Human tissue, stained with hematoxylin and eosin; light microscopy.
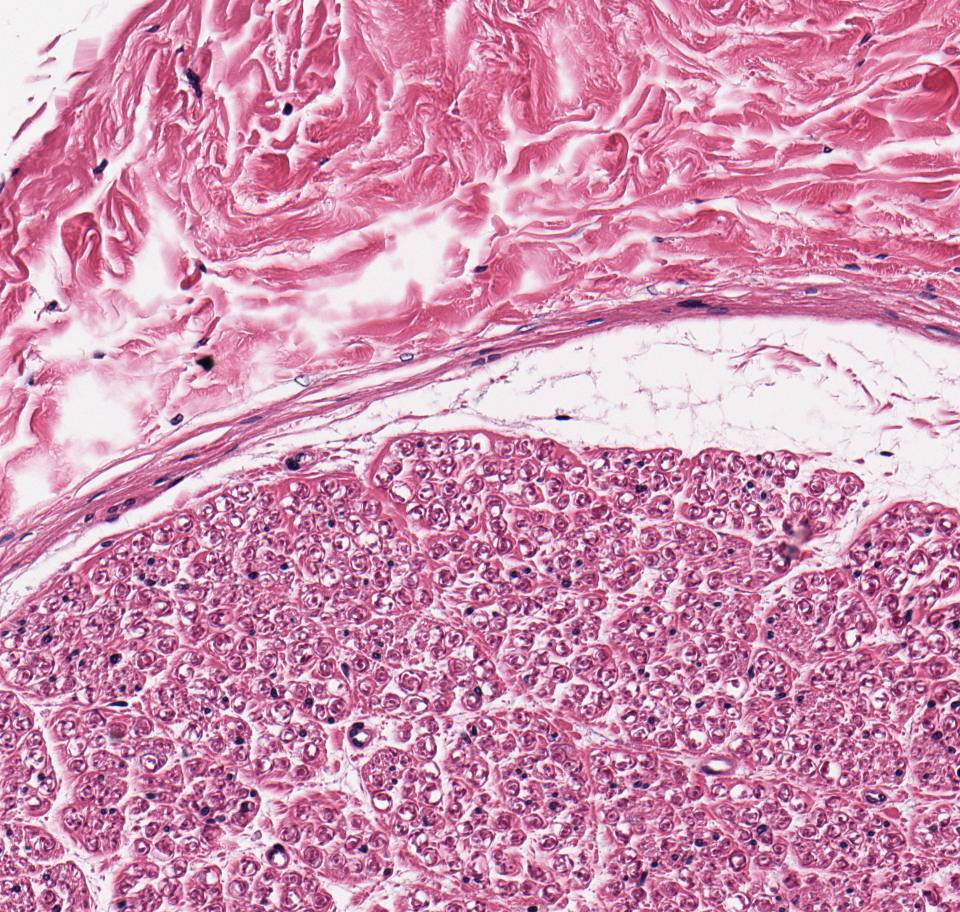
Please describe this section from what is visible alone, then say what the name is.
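I see myelinated fibres cut across, each a small pink axon in a pale ring, clustered by thin pink septa. Small dark nuclei are sparse. A thin layer of flattened cells with elongated dark nuclei curves from left to upper right, bordering the fibres. Tibial nerve.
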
